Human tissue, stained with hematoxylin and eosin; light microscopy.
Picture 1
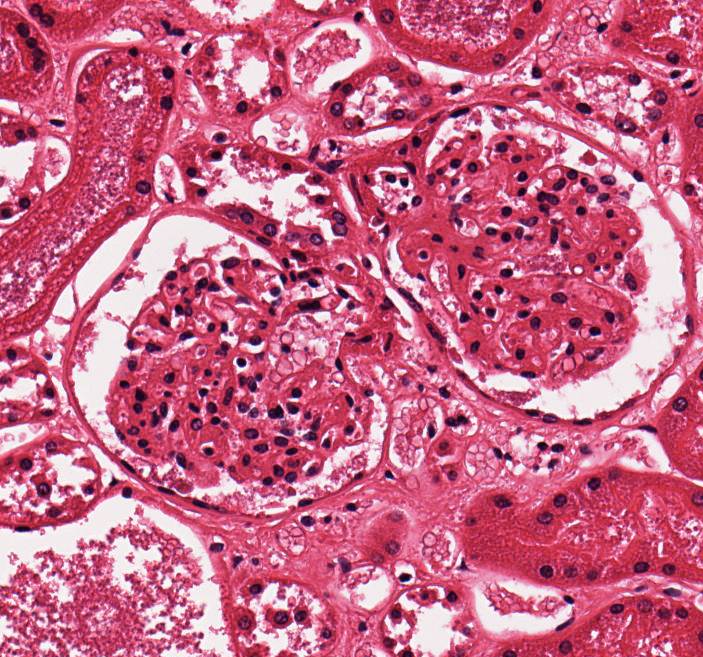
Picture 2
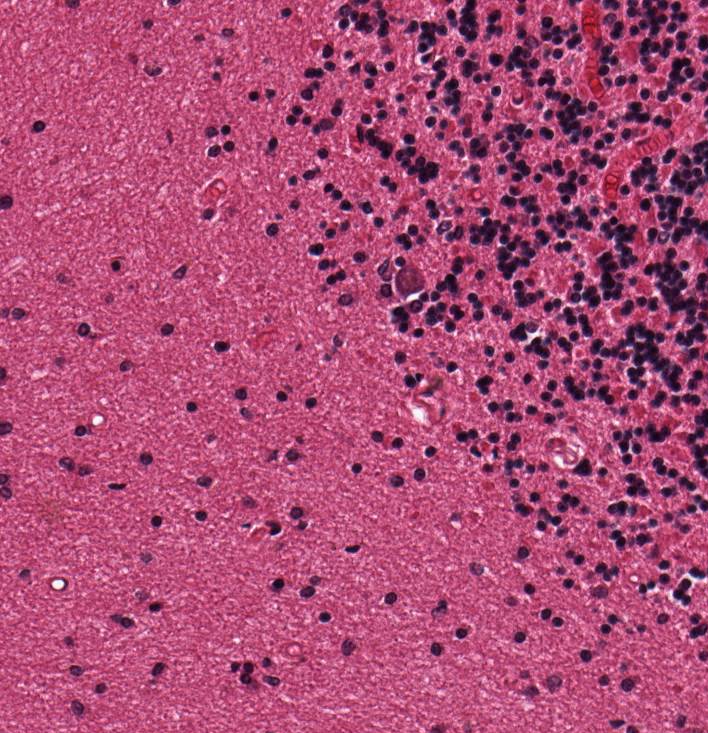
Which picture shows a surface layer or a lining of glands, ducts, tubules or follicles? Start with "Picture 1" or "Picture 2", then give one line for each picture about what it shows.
Picture 1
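What picture 1 shows: Most tubules around the glomeruli are lined by cells with abundant deep pink cytoplasm and round dark nuclei.
What picture 2 shows: No epithelium or glands are present anywhere in the field.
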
